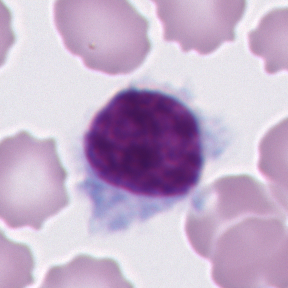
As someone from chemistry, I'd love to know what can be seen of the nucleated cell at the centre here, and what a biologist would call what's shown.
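A ragged outline with fine wispy projections borders the cell. The nucleus occupies most of the cell; its chromatin is dark purple and coarsely clumped, and no nucleolus is visible. It is a hairy cell.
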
